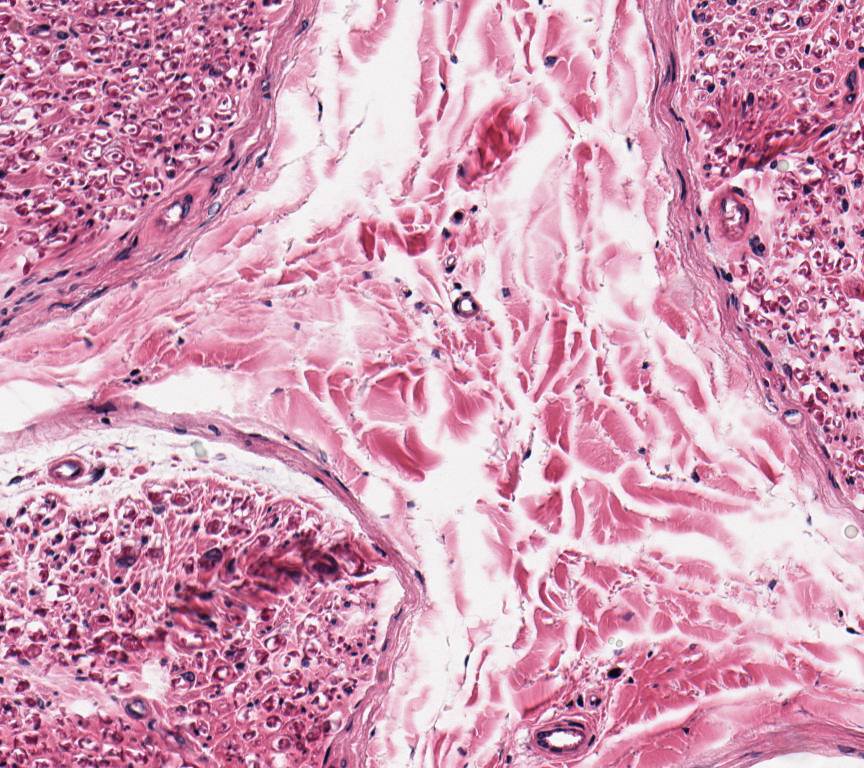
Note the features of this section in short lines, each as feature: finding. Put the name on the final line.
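Fascicles: three, rounded, cut in cross-section, at upper left, upper right and lower left
Fibres: many small round profiles, each a pink central axon within a pale ring
Nuclei: small, dark, oval, scattered singly between fibres, most likely Schwann cells
Central band: thick pink collagen bundles in irregular directions, few nuclei, separating the fascicles
Tissue: tibial nerve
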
